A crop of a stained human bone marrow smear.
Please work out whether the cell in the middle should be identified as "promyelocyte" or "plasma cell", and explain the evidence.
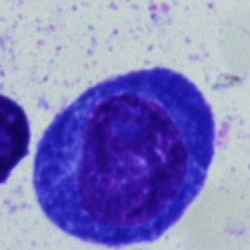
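Plasma cell. Chromatin mottled, not evenly smooth.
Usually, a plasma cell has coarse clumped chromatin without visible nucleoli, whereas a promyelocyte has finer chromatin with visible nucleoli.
The mottled pattern here sides with the plasma cell, not the promyelocyte. Also seen: oval cell, smooth outline without projections, deep blue cytoplasm.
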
